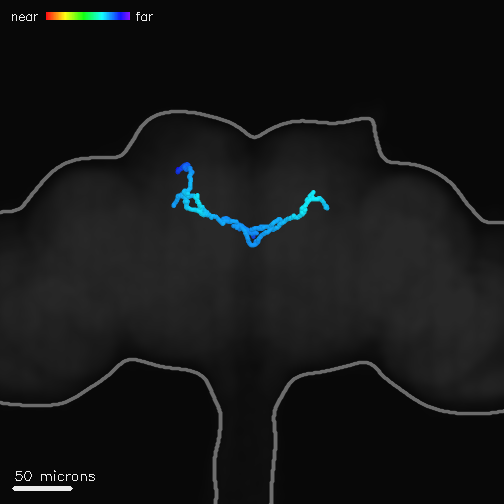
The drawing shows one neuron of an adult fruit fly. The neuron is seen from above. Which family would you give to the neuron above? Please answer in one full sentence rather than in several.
The family of this particular neuron is class gustatory.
